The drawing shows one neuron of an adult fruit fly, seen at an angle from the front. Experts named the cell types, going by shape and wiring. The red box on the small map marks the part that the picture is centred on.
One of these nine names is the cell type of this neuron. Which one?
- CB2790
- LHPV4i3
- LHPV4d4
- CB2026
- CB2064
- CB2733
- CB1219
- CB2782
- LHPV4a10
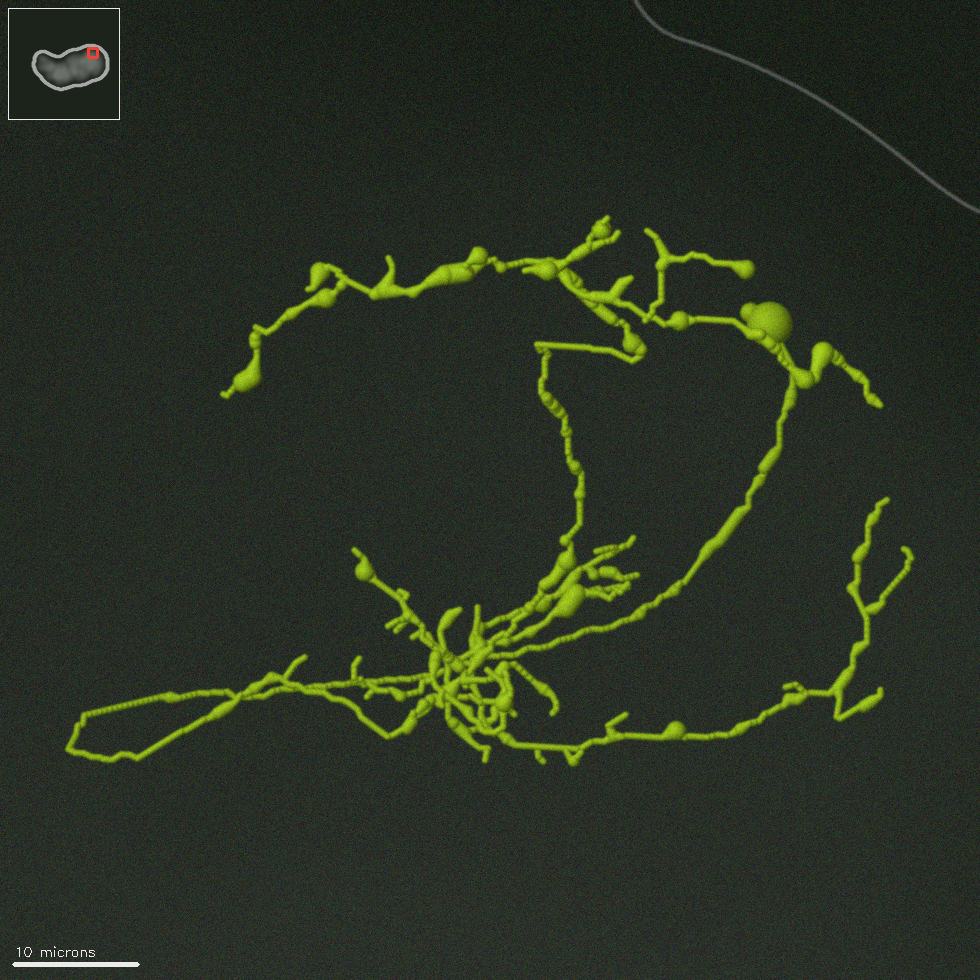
LHPV4i3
